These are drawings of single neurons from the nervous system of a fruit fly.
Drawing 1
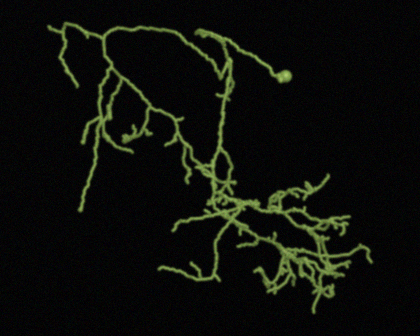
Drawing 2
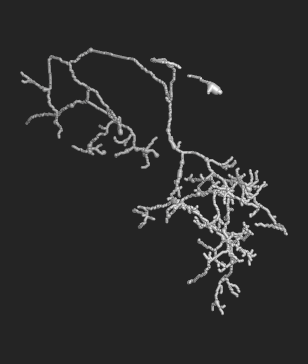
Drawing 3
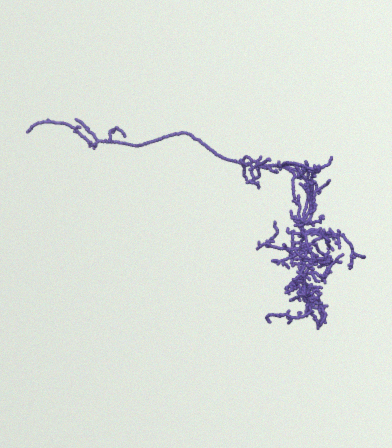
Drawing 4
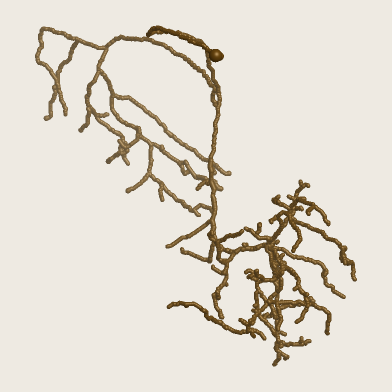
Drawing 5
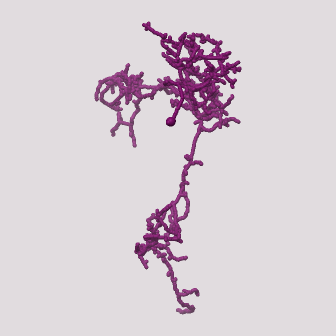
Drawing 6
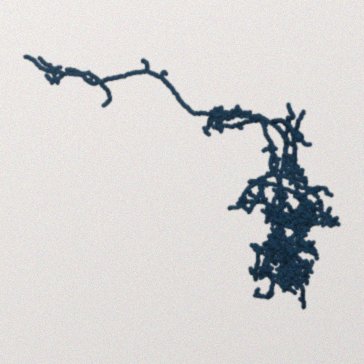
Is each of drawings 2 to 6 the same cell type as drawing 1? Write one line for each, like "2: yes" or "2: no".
2: yes
3: no
4: yes
5: no
6: no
